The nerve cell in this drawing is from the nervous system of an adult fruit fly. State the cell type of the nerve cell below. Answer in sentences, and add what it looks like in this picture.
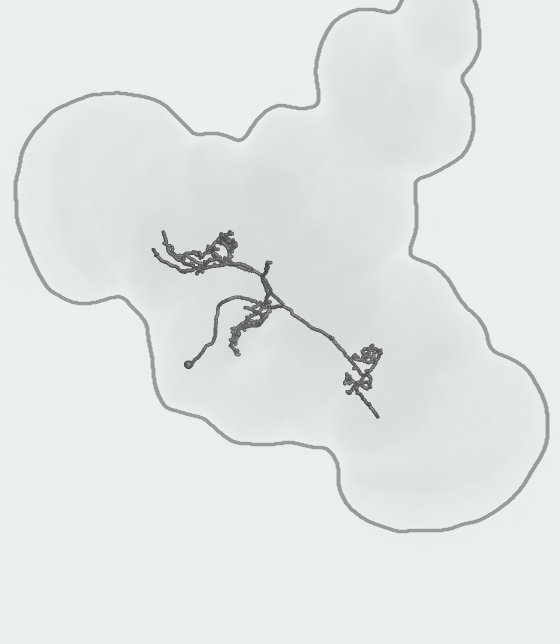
The cell type is AVLP462. Its broad class is central-brain intrinsic neuron. In this view it is about as wide as it is tall.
